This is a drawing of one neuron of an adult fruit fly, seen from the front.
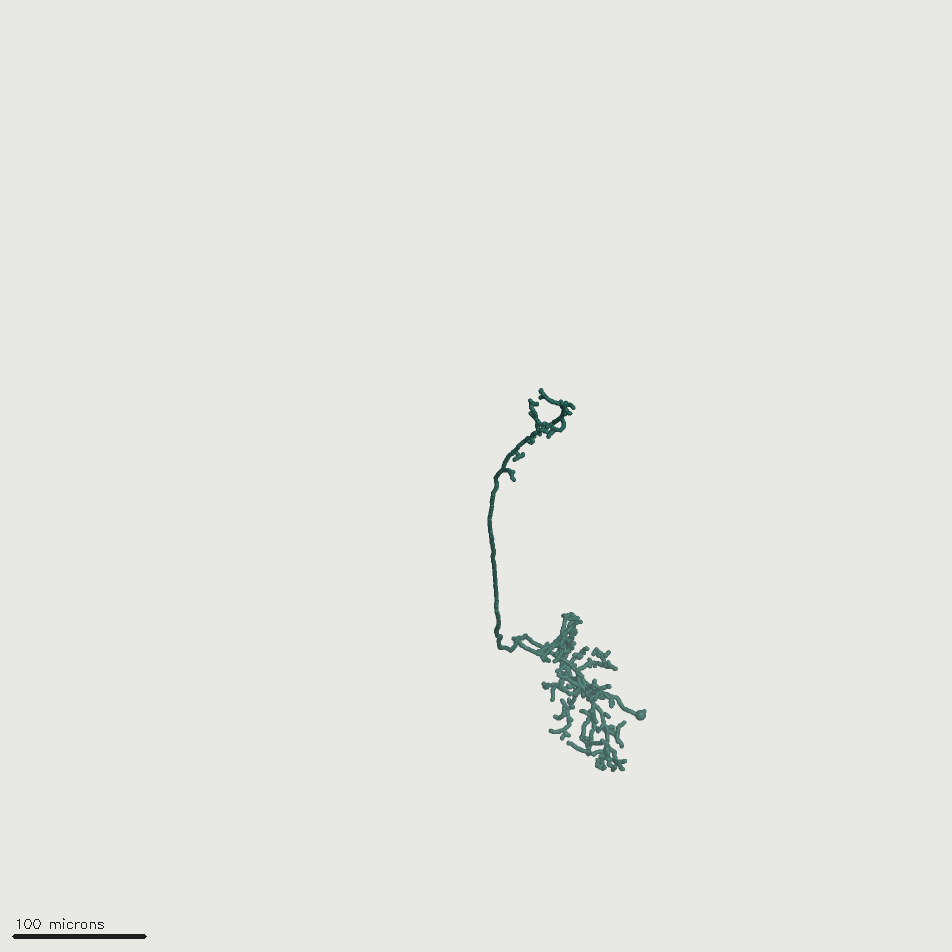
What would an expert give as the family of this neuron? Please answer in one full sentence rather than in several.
This neuron is sorted under the family hemilineage 03B.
